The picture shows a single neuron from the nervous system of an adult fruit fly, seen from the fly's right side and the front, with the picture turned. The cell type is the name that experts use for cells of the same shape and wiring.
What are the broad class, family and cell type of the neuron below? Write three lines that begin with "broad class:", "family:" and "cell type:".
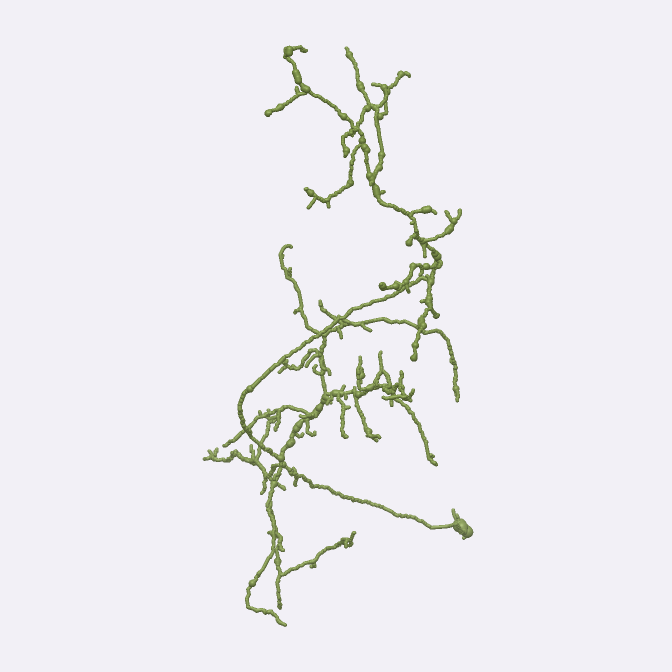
broad class: central-brain intrinsic neuron
family: hemilineage DM6_central1
cell type: CB1787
